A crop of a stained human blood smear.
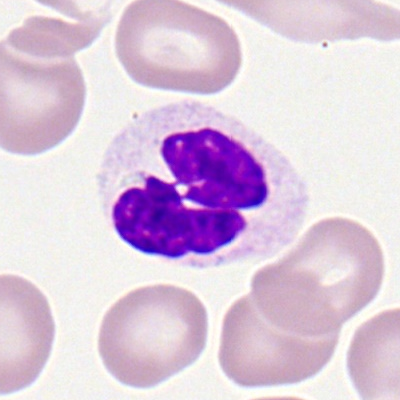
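Segmented neutrophil in a stained human blood smear, light microscope. The nucleus is split into two large lobes, one at the upper right and the other at the lower left. Its chromatin is dark purple and coarsely clumped. Fine, faint lilac granules lie in the cytoplasm.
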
